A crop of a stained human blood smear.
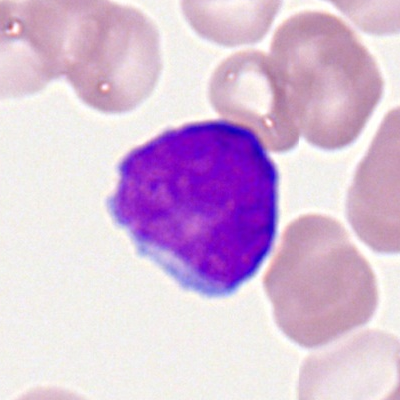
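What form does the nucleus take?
A single unlobed mass that fills most of the cell.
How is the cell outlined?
Roughly rounded, with a slightly ragged edge along the lower left.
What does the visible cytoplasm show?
It is pale blue, and no granules are seen in it.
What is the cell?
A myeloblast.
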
